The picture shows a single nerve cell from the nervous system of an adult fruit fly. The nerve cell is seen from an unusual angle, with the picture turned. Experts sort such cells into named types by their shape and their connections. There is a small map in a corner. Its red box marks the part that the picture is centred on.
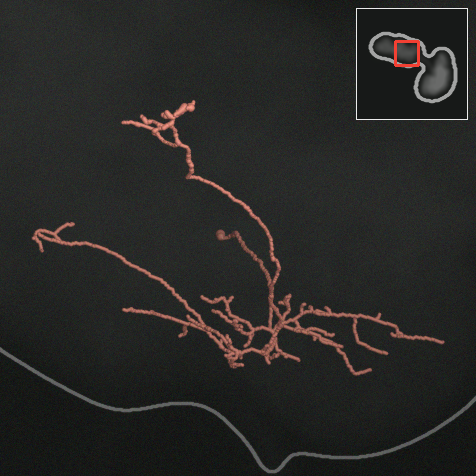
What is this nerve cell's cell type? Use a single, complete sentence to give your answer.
Of the cell type IN06A075 is this nerve cell.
